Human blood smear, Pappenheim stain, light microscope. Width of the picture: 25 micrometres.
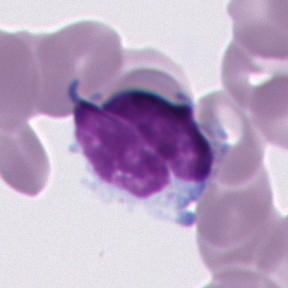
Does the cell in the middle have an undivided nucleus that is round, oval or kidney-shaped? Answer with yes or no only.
No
